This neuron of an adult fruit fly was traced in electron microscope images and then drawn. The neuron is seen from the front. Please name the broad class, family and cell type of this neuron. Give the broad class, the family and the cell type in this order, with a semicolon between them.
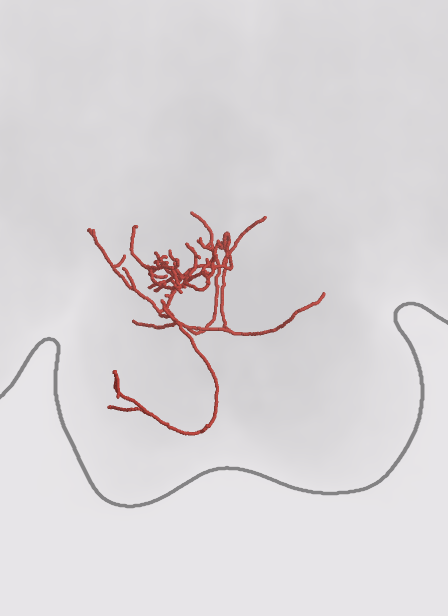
nerve-cord intrinsic neuron; hemilineage 12B; IN12B048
